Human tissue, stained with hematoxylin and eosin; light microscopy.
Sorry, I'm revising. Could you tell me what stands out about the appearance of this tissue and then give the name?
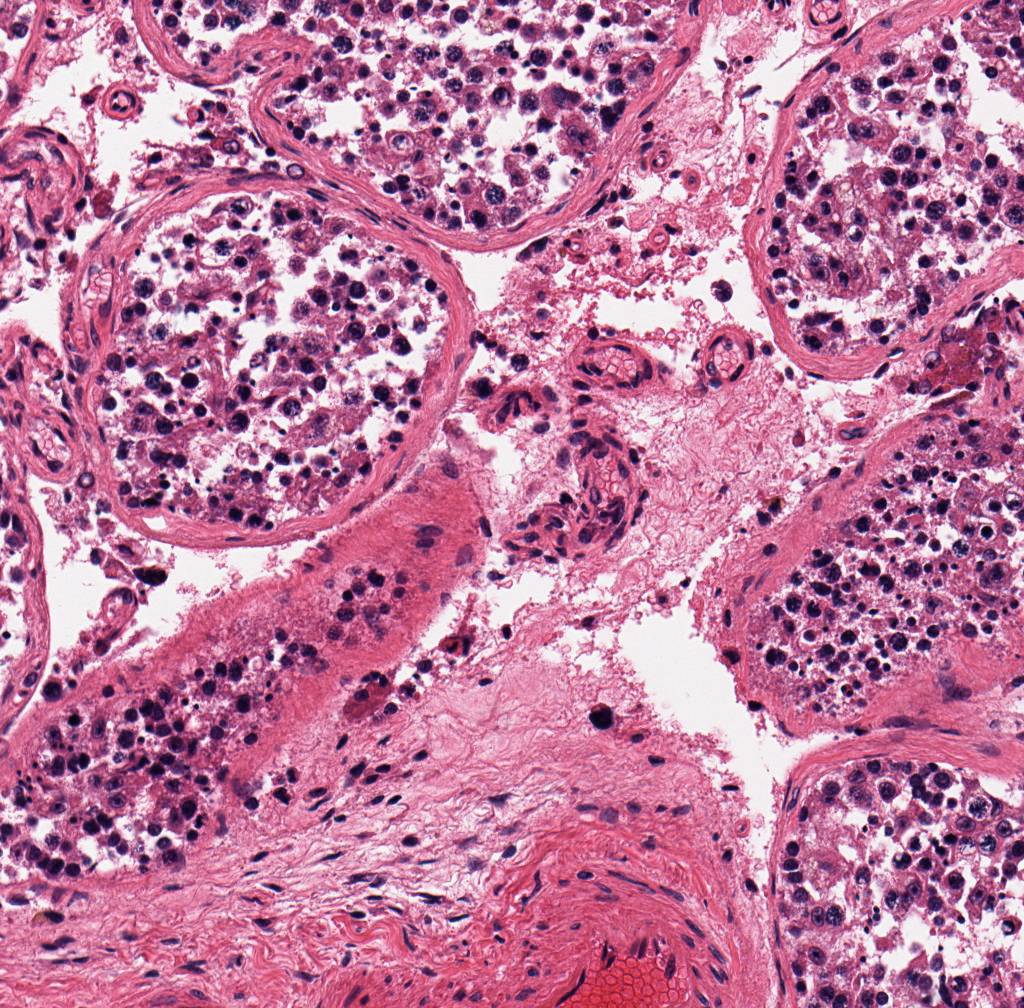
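Mostly rounded tubules in cross-section, bands of stroma between. Plenty of the round cells inside have small, dense, very dark nuclei. Between central tubules the stroma's pale pink, loose, wispy. Bottom edge, just right of centre: a vessel packed with red blood cells. It's testis.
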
